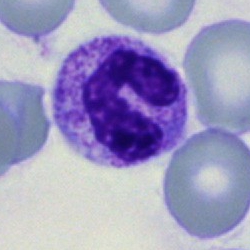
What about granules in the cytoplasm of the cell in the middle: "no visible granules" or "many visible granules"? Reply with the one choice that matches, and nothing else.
Many visible granules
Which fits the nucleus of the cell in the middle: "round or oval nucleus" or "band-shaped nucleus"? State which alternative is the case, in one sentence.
A curved band without separate lobes is the shape of the nucleus.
